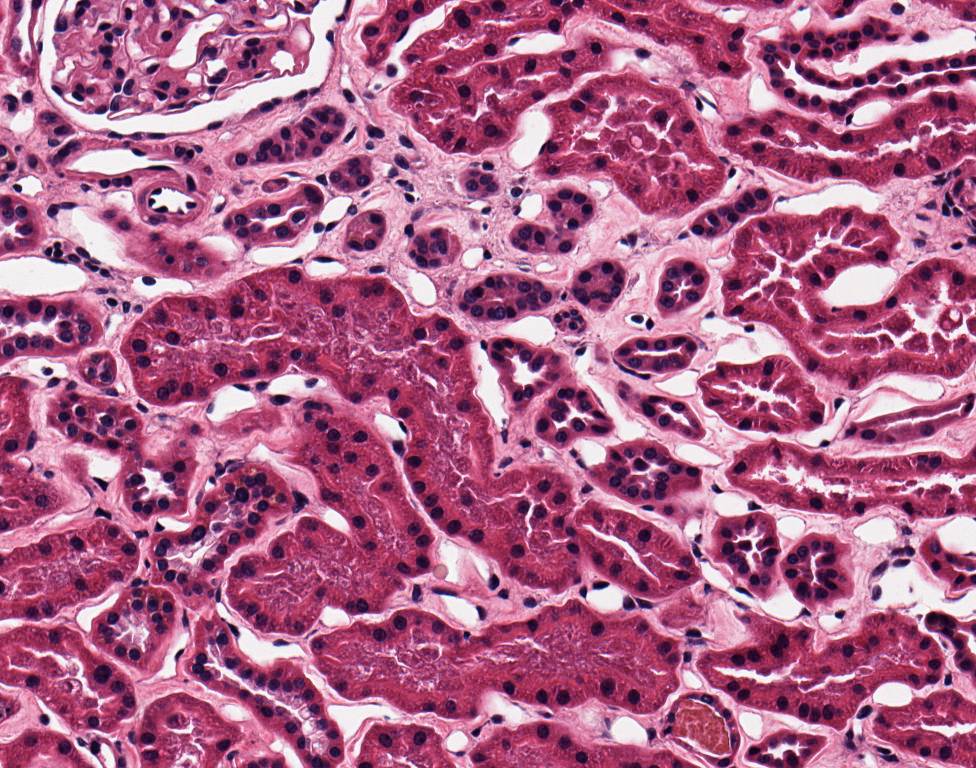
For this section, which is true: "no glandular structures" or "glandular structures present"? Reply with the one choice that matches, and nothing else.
Glandular structures present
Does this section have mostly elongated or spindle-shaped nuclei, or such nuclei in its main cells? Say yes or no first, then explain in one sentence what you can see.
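No. The tubular epithelial nuclei are round, dark and lie toward the base of the cells.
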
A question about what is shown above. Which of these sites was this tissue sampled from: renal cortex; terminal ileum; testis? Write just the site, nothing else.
renal cortex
